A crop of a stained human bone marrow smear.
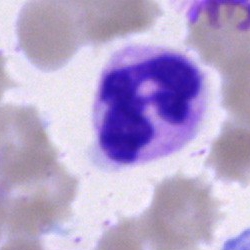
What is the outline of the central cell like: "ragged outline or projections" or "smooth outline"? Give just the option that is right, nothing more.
Smooth outline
